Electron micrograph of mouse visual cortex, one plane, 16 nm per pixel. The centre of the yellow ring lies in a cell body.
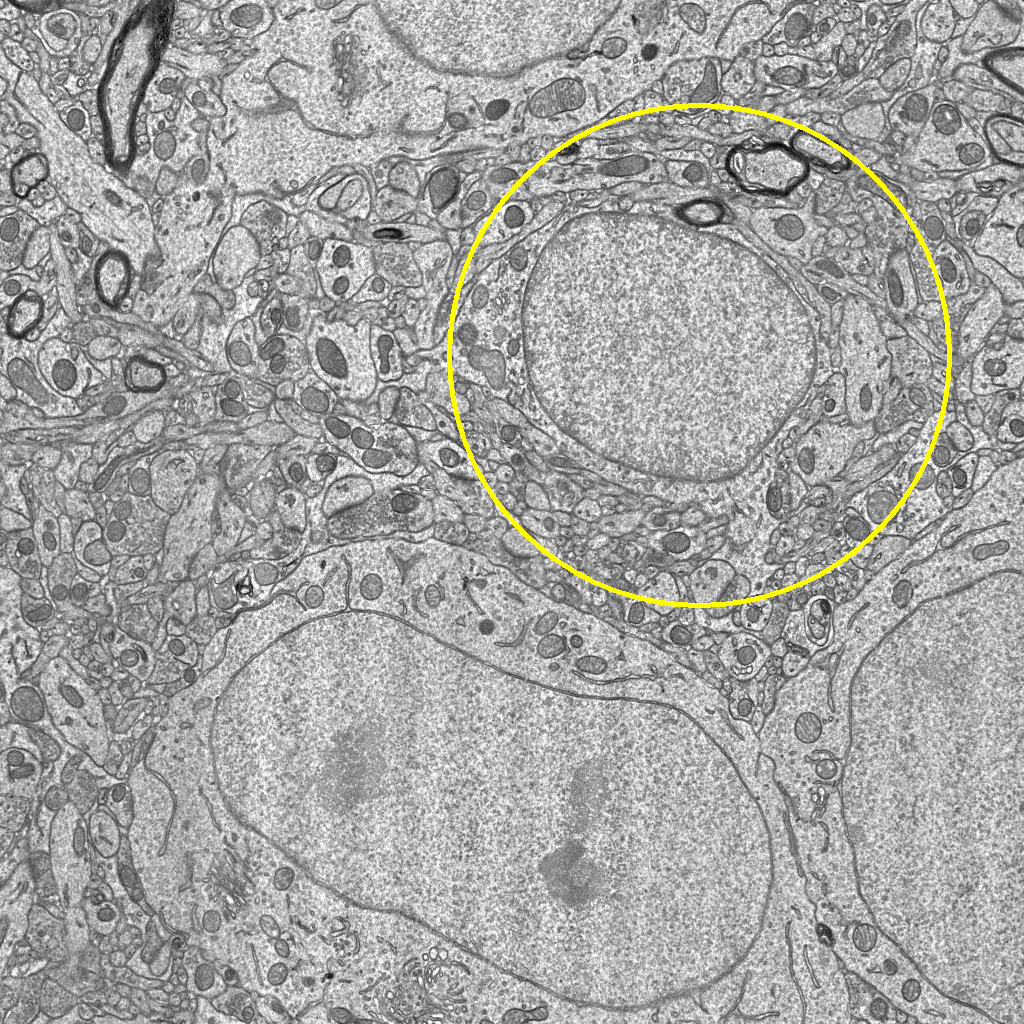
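Astrocyte (marked cell), mouse visual cortex. The astrocyte nucleus is a smooth oval lying wholly within the picture. Its envelope runs evenly, without deep infoldings. Chromatin is finely granular and evenly spread, with no thick dark band along the envelope. No distinct dark nucleolus is seen.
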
